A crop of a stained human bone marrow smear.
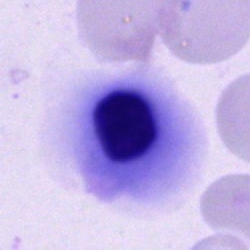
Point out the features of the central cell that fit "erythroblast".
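The cell is an erythroblast. Its cytoplasm is plentiful and forms a wide rim around the nucleus, which goes with the name.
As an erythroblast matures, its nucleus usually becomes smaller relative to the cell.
The chromatin is uniformly dark and dense, showing no visible pattern. The cytoplasm is blue, deepest next to the nucleus and paler toward the cell edge. The outer edge of the cell is faint and blends softly into the background.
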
